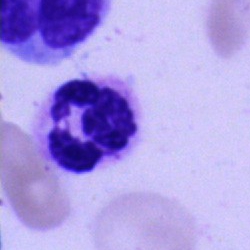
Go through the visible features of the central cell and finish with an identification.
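Nucleus: several lobes arranged around a pale central gap; no nucleoli visible. Cytoplasm: thin, pale pinkish-lilac rim around the nucleus; no large orange-red granules. Name: segmented neutrophil.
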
